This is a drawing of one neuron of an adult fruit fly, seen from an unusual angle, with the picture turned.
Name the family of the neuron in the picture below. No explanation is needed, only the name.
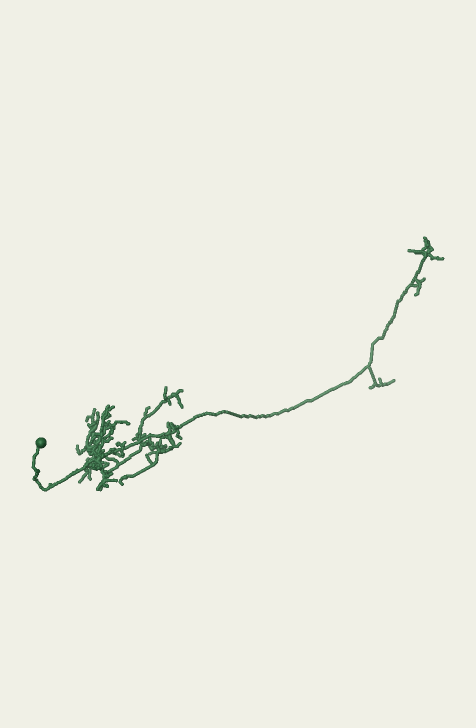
TmY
